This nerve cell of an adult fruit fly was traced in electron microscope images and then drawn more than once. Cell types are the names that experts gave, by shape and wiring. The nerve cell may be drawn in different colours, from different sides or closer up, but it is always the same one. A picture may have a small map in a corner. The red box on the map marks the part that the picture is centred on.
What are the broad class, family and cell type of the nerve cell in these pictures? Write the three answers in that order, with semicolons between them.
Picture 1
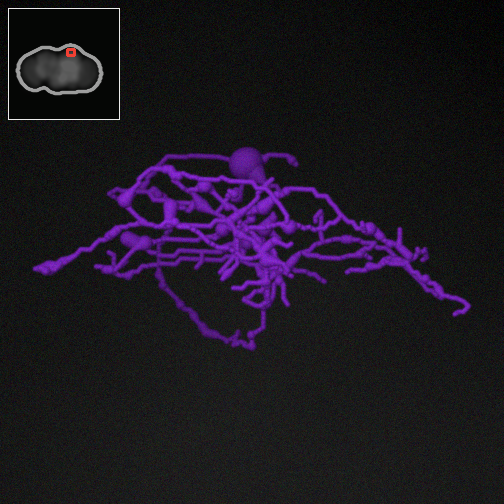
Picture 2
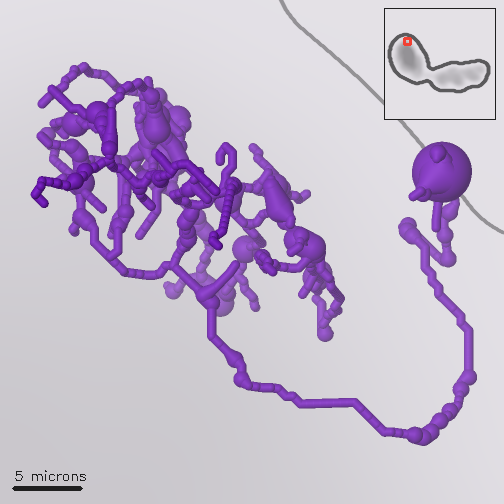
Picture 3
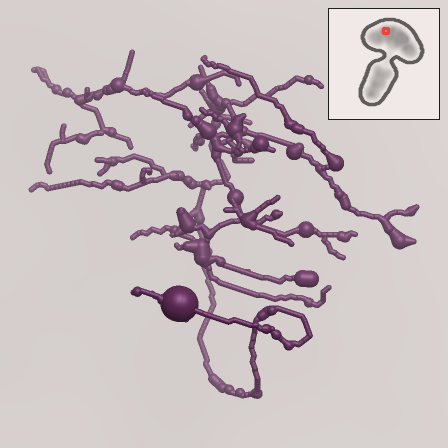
central-brain intrinsic neuron; hemilineage SLPpm1; CB4129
